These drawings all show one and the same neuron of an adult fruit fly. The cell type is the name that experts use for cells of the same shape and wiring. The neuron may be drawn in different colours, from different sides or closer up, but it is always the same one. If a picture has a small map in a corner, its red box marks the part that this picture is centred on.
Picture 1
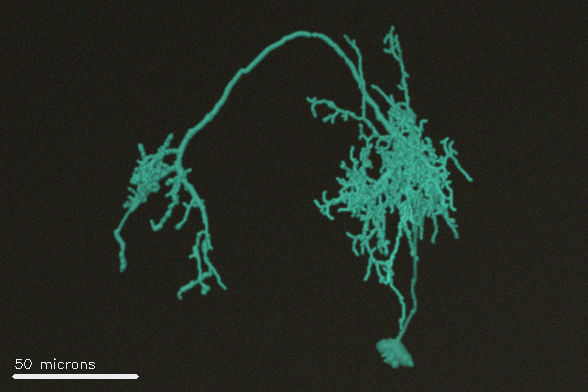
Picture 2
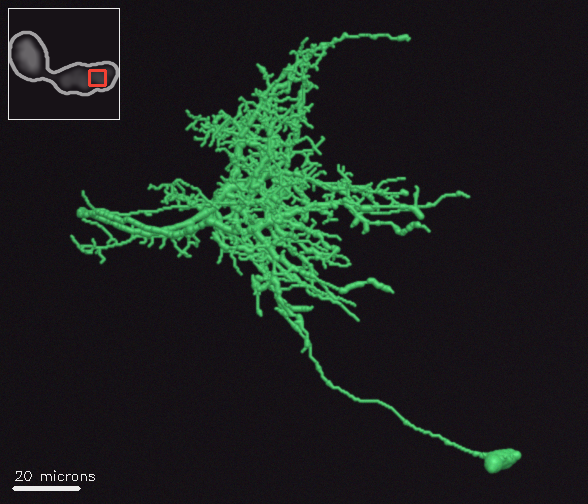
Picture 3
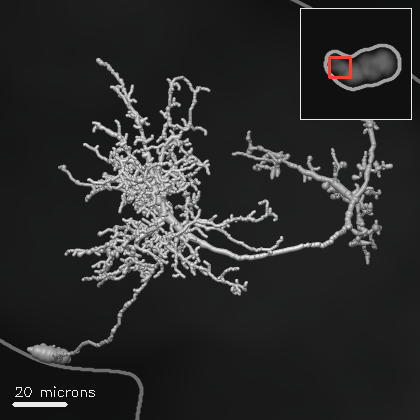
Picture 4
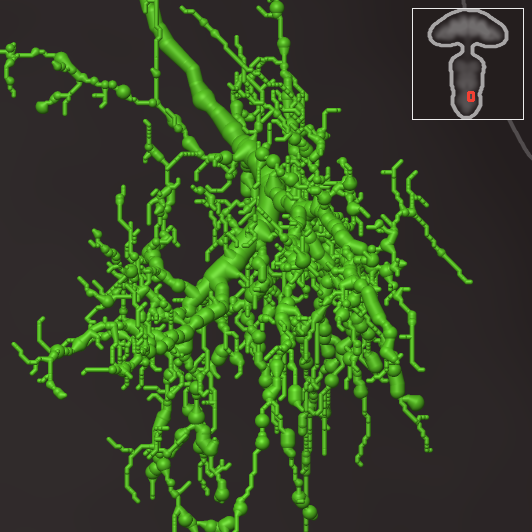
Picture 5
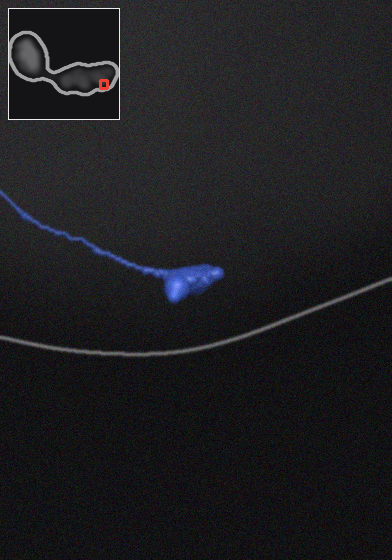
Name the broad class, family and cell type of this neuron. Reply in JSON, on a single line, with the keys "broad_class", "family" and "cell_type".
{"broad_class": "nerve-cord intrinsic neuron", "family": "hemilineage 07B", "cell_type": "LBL40"}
